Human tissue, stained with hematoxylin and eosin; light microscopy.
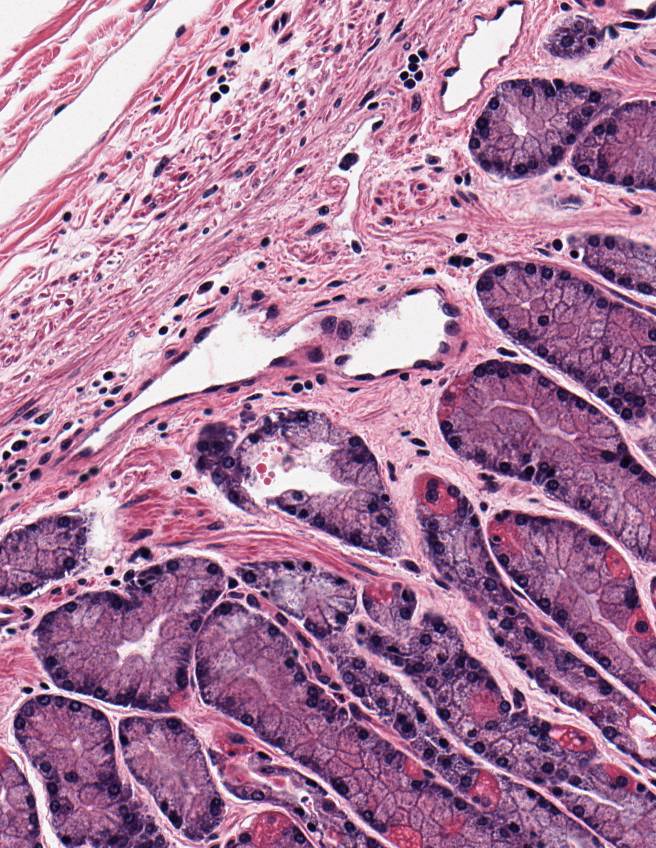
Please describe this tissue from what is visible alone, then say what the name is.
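Closely packed glands fill the lower and right parts of the field; loose connective tissue takes the upper left. Notice how only thin strands of pink stroma separate one gland from the next. Among the pale gland cells, mostly toward the lower right, sit scattered round cells with bright pink cytoplasm. In the upper-left connective tissue, small round dark lymphocyte nuclei are scattered about. The tissue is stomach.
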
